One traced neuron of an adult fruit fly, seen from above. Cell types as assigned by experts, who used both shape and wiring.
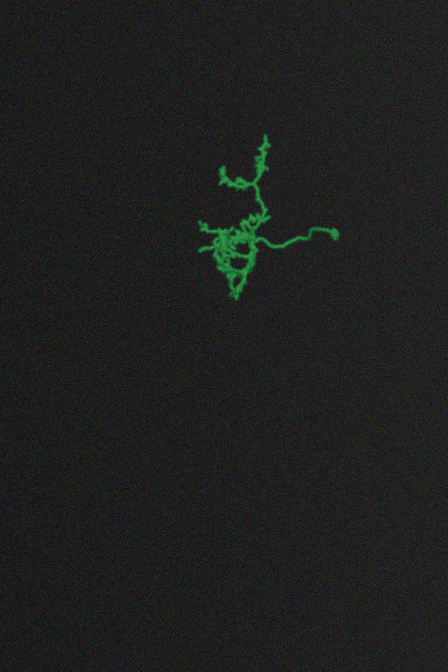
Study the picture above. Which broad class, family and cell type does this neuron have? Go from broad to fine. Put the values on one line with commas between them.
nerve-cord intrinsic neuron, hemilineage 09A, IN09A020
